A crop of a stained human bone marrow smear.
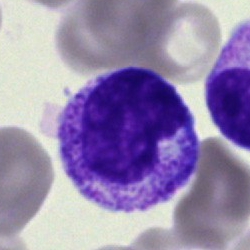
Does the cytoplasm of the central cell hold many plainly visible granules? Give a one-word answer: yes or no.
Yes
